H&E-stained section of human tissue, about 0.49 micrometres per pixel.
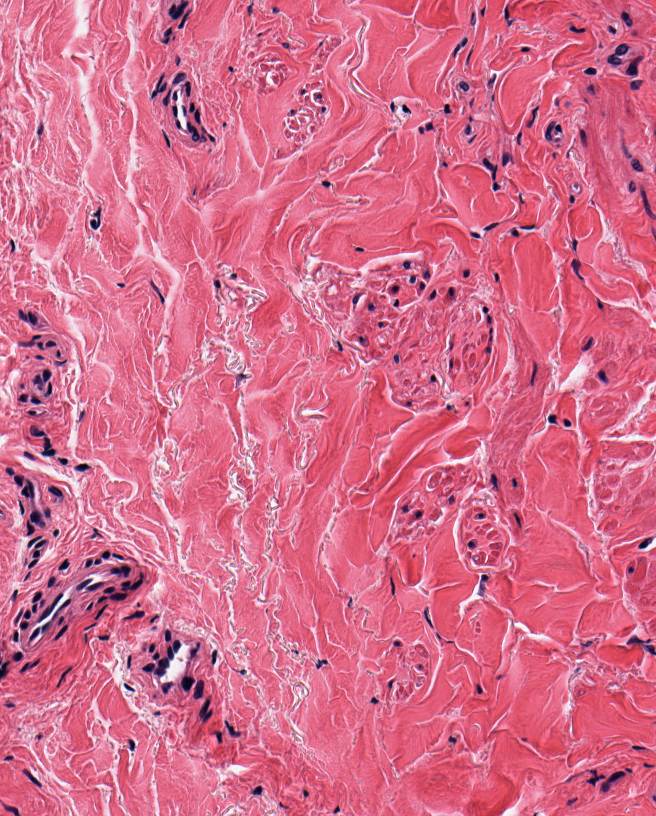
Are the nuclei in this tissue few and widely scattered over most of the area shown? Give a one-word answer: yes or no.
Yes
